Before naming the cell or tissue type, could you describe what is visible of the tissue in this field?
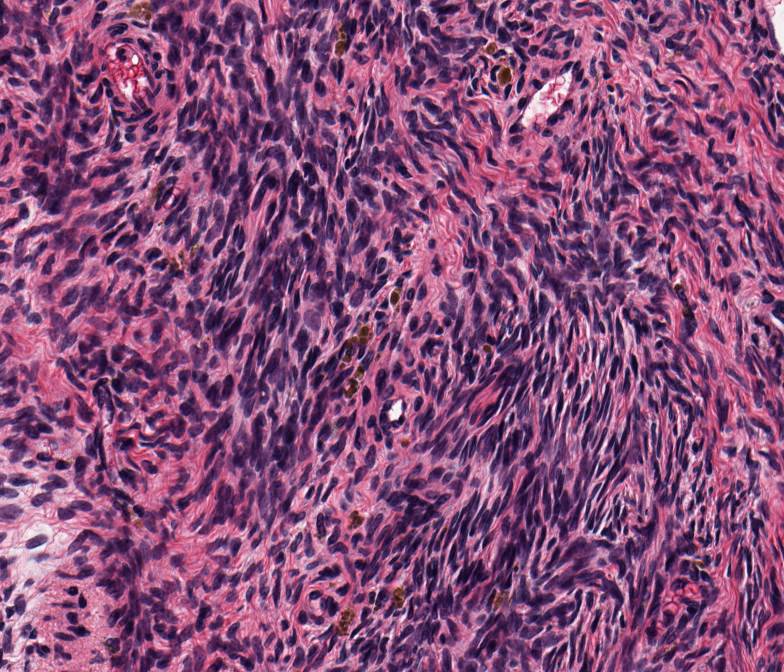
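Throughout the field, densely packed spindle cells are arranged in intersecting streams and fascicles. Their nuclei are elongated and dark-staining, tapering at the ends. Cytoplasm is scant, ill-defined and pale pink. Near the top left lies a small vessel containing red blood cells. The tissue is ovary.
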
